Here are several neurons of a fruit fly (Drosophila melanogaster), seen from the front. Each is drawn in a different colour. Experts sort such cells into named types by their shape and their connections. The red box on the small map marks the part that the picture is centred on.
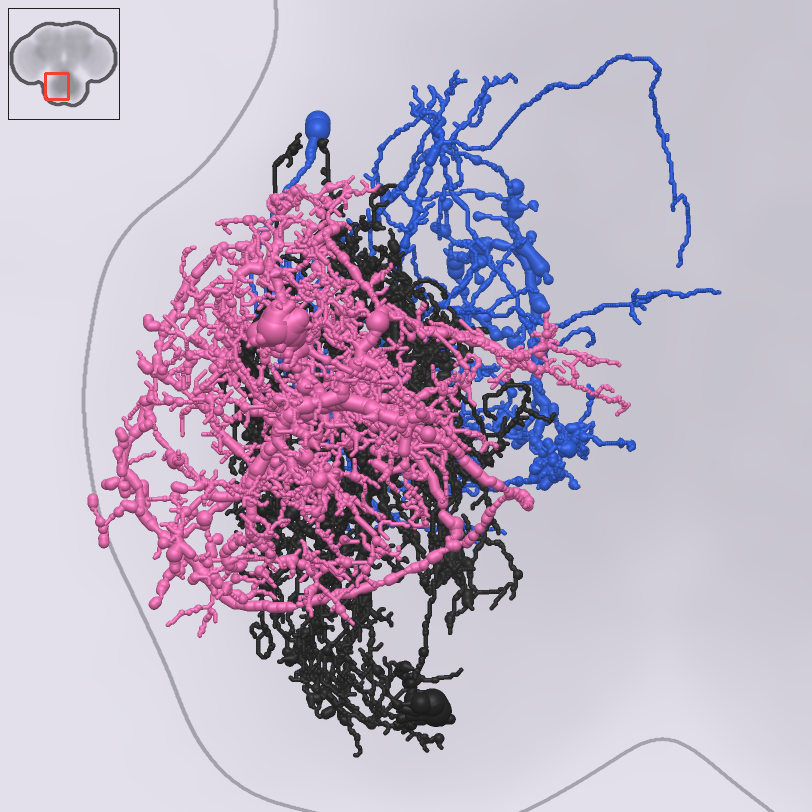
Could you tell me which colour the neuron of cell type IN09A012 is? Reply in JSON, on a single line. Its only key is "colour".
{"colour": "blue"}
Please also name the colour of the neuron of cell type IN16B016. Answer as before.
{"colour": "black"}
